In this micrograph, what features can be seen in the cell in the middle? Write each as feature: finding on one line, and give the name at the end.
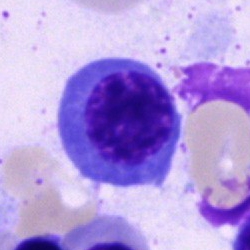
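Chromatin: coarse and clumped, as far as I can tell
Cytoplasm: medium blue, rimming the whole nucleus
Rim: widest on the left side, I notice
Outline: smooth and roughly round
Name: this one is an erythroblast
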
